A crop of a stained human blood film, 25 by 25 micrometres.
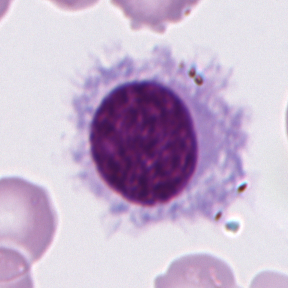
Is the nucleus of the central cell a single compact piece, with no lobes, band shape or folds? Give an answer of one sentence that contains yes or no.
Yes, there is one compact nucleus, round, oval or kidney-shaped, in this cell.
